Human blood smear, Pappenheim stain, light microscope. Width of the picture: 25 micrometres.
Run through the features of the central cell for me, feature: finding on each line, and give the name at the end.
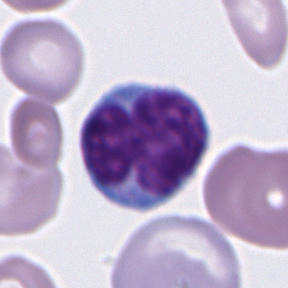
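Outline: round and smooth
Cell size: about 11 micrometres across
Nucleus size: about 10 micrometres across
Nuclear share: about 80% of the cell's area
Cytoplasm: only a thin rim, pale blue
Rim width: widest below the nucleus
Name: typical lymphocyte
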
